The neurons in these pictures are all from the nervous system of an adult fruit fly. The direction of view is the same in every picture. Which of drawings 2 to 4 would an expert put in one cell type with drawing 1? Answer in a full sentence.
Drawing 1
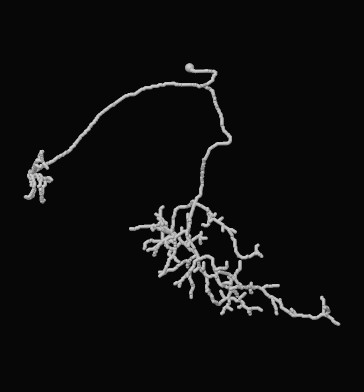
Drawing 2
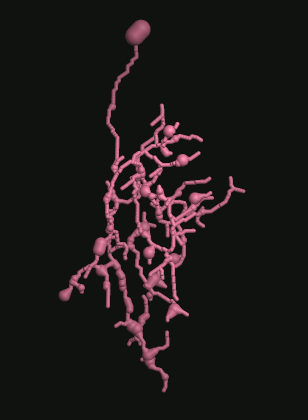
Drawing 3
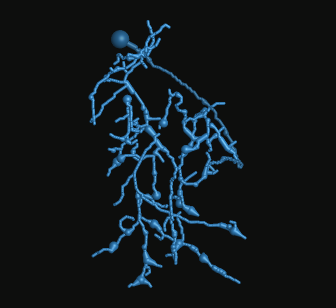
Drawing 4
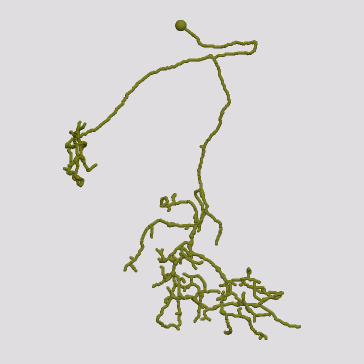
Drawing 4 is of the same cell type.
